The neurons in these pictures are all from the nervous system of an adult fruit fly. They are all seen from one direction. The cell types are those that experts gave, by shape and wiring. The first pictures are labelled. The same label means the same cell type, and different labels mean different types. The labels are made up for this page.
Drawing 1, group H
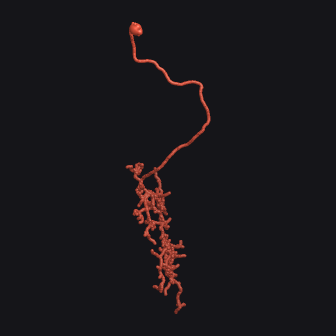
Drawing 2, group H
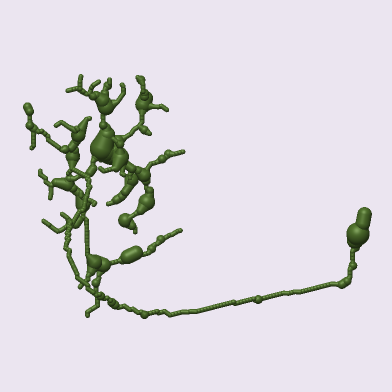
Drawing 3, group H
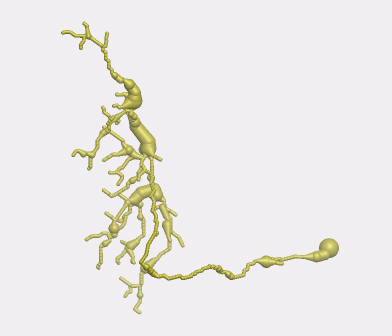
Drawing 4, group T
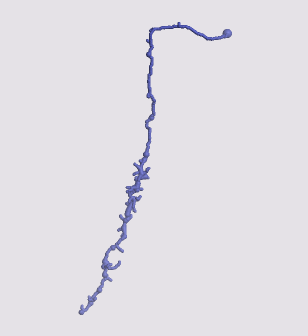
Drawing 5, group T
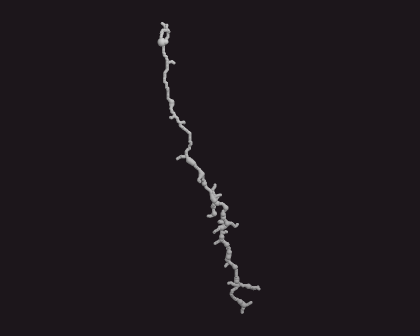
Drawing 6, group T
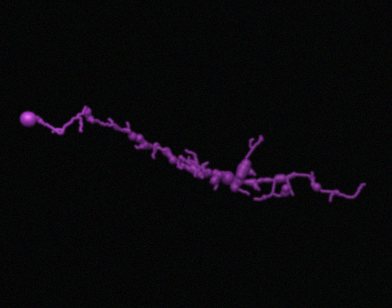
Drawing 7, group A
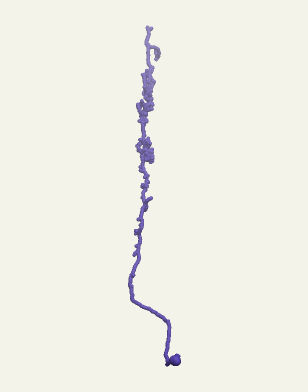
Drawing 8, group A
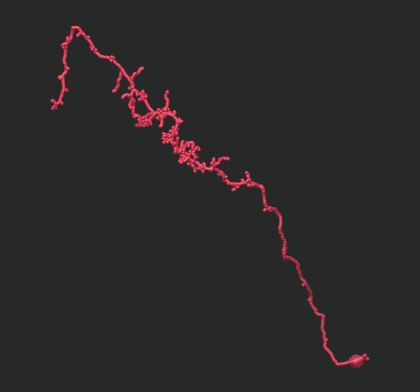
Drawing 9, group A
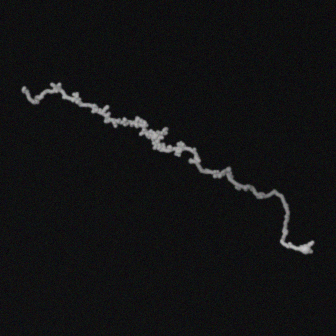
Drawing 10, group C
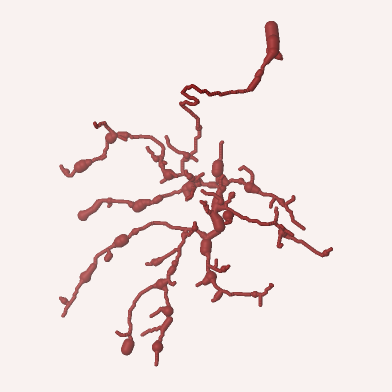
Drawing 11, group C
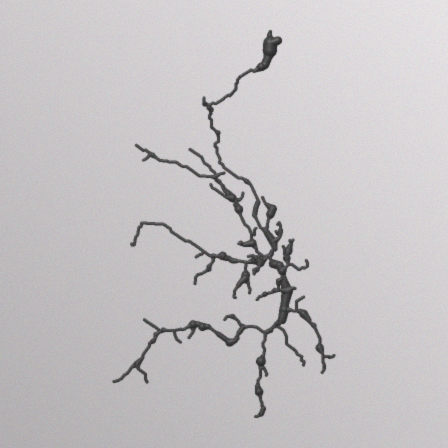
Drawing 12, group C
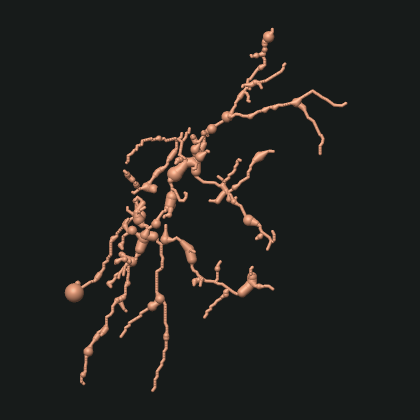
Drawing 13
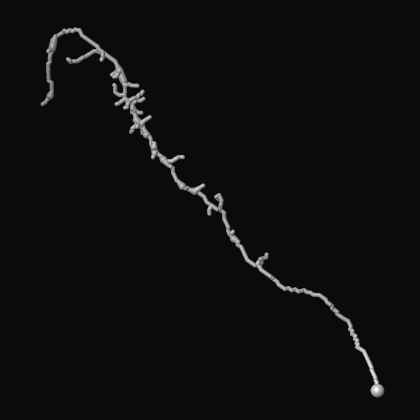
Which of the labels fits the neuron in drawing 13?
group A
